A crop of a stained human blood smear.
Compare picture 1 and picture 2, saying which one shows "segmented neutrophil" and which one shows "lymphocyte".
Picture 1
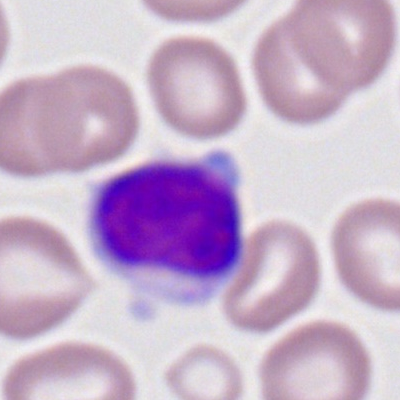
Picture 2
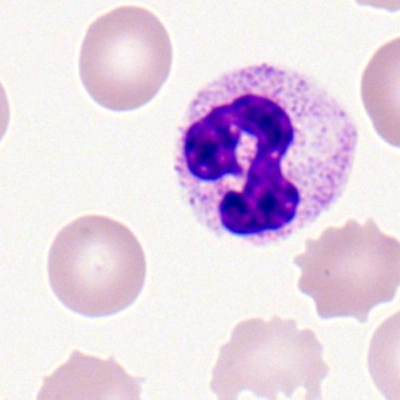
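Lymphocyte in picture 1; segmented neutrophil in picture 2. Lymphocyte: nucleus fills most of the cell.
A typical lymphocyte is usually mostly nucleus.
Chromatin dark purple and dense; no granules visible in the cytoplasm.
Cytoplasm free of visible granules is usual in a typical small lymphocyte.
A red cell lies against its right side. Segmented neutrophil: outline roughly round, edge smooth. Chromatin dark purple, coarsely clumped; no nucleoli visible. Fine lilac-pink granules scattered evenly through the cytoplasm; no vacuoles.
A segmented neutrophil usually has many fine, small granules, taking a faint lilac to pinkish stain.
None of the nearby red cells touch it. Difference in short: granule-free cytoplasm around a nucleus filling most of the cell, against cytoplasm with evenly scattered fine lilac-pink granules.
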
